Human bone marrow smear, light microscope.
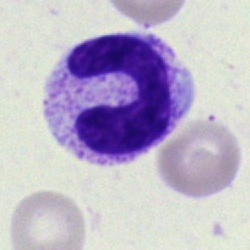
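Band neutrophil, central cell of a stained bone marrow smear. The nucleus forms a curved, horseshoe-shaped band whose open side faces left, and it is not pinched into separate lobes by thin strands. Fine violet granules are scattered throughout the cytoplasm.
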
